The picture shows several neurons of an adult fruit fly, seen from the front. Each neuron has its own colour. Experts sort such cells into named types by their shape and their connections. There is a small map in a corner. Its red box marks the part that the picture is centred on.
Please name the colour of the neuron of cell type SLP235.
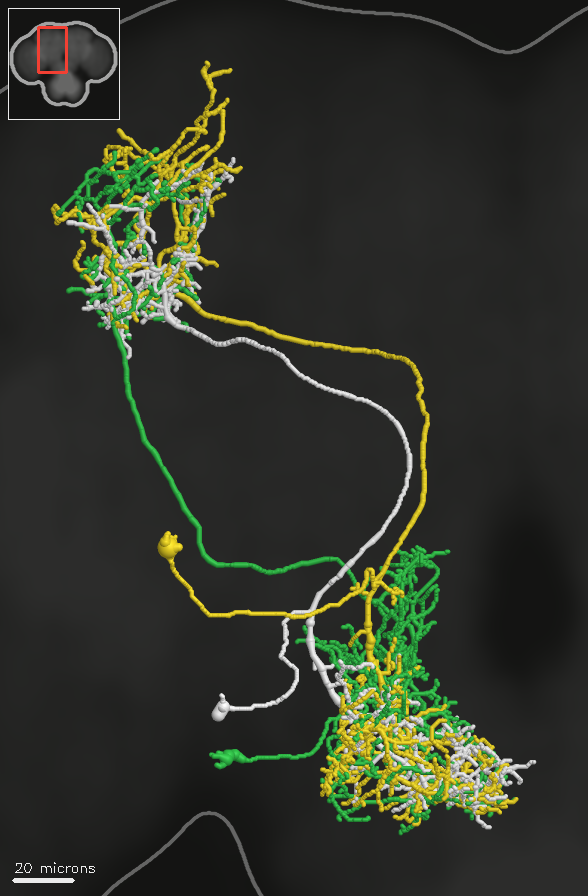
yellow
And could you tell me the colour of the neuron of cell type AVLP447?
white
